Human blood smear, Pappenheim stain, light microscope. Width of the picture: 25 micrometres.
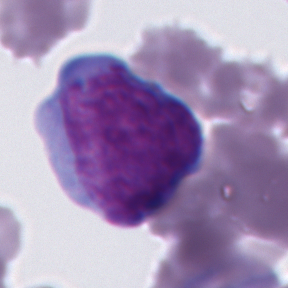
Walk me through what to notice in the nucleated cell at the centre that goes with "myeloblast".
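What goes with a myeloblast here is the large nucleus, about 14 by 12 micrometres, which fills about 70% of the cell's area.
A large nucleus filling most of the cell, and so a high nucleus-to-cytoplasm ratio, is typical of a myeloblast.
On the right side the nucleus reaches almost to the cell edge, leaving only a very thin rim of cytoplasm. The chromatin is finely stippled and evenly spread, without coarse dark clumps. Less in keeping is the border of the nucleus, a single unlobed mass, which is slightly angular.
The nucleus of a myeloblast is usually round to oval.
The cytoplasm is pale blue and forms its widest rim on the left side of the cell.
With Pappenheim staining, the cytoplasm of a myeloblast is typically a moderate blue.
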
